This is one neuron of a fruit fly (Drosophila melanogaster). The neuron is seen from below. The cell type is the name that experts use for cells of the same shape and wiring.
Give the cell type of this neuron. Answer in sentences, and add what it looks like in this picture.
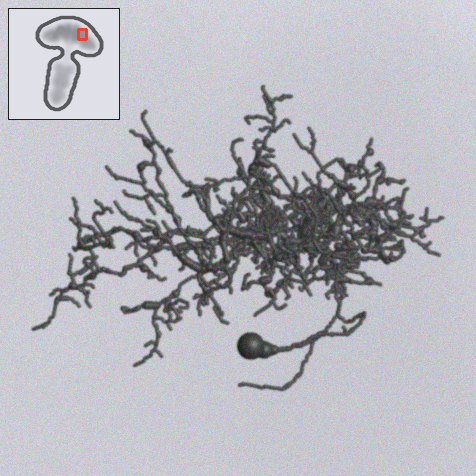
It is of cell type AVLP601. Its broad class is central-brain intrinsic neuron. It is in the brain and does not reach the nerve cord. Its cell body lies at the bottom of the picture.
